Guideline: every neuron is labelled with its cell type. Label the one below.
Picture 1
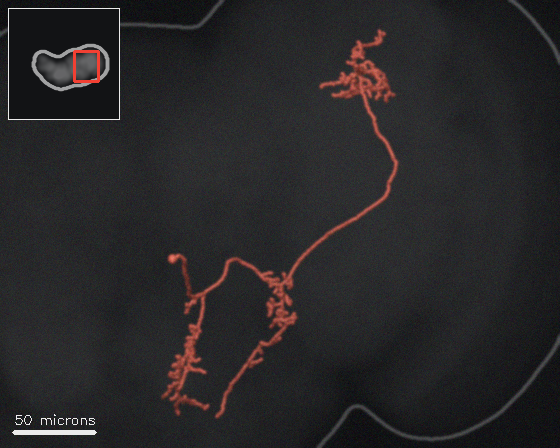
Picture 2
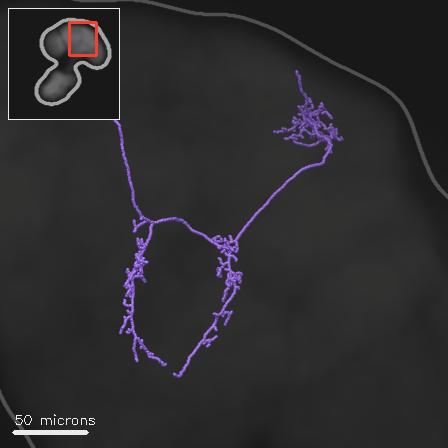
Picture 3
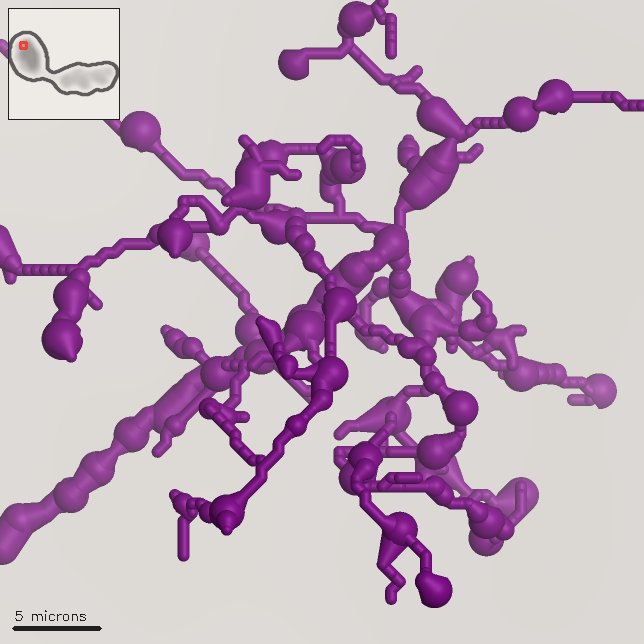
mAL_m3a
